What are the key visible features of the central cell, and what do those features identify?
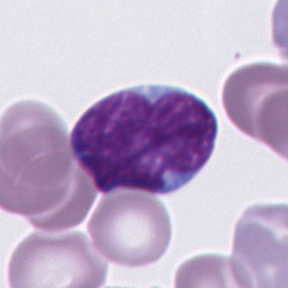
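Outline of the central cell: smooth, without surface projections. Nucleus: notched in the middle of its upper edge, with no nucleoli visible. Cytoplasm: widest at the lower right of the cell. Answer: the central cell is a myeloblast.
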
